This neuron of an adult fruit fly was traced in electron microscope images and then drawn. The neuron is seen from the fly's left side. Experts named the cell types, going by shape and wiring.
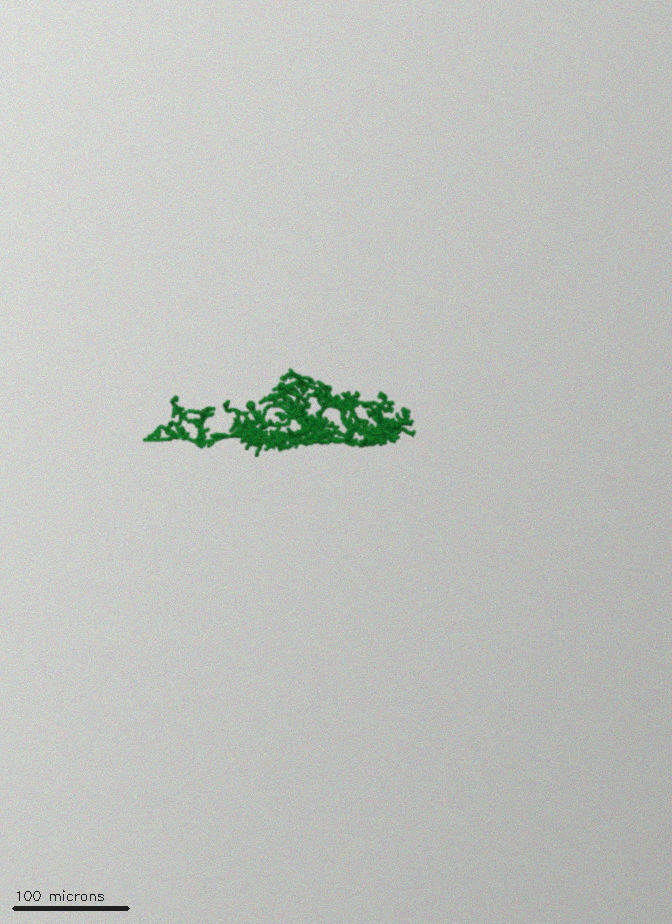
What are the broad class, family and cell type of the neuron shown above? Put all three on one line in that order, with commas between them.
nerve-cord intrinsic neuron, hemilineage 11B, IN11B012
